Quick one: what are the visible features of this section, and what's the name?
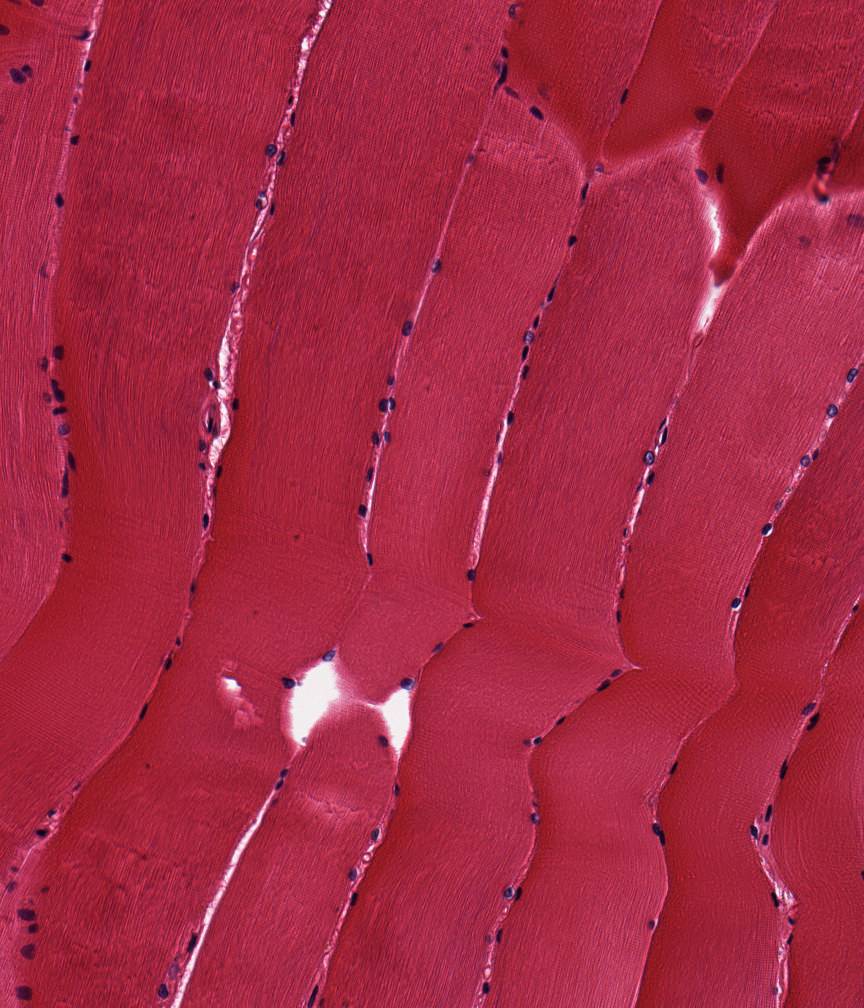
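Long parallel muscle fibres run top to bottom through the whole field. Looking closer, the nuclei sit at the fibre edges, along the boundaries between neighbouring fibres. They are small, dark purple and oval to flattened. The cytoplasm is abundant, evenly deep pink. This is skeletal muscle.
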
